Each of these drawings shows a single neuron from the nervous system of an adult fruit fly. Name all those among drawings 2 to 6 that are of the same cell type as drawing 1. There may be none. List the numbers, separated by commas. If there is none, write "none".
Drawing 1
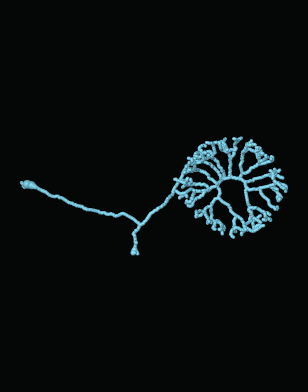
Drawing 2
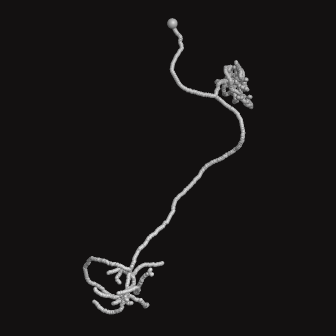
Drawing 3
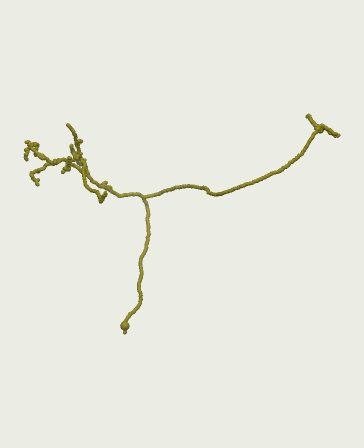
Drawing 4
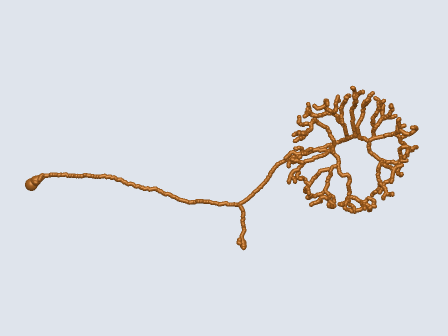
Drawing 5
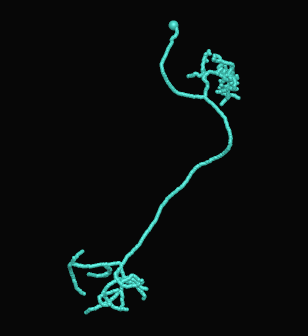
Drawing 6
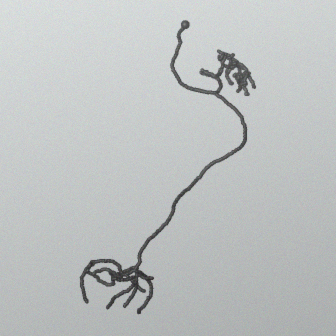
4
